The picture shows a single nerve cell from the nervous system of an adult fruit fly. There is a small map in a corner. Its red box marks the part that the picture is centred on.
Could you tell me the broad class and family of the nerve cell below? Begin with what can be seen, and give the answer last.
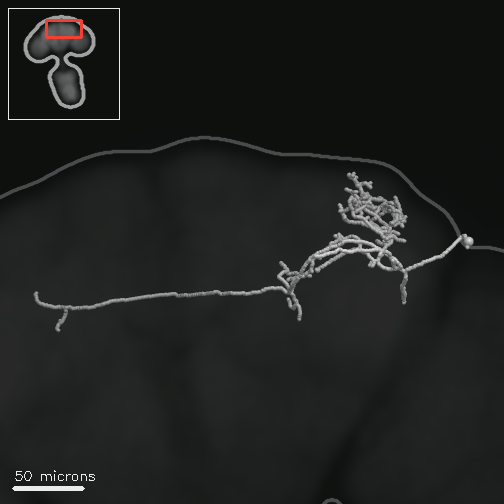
It lies in the brain. Its cell body lies on the right of the picture. By the scale bar it is about 300 microns wide in this view. This is a central-brain intrinsic neuron. The family is hemilineage SLPav1_medial.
